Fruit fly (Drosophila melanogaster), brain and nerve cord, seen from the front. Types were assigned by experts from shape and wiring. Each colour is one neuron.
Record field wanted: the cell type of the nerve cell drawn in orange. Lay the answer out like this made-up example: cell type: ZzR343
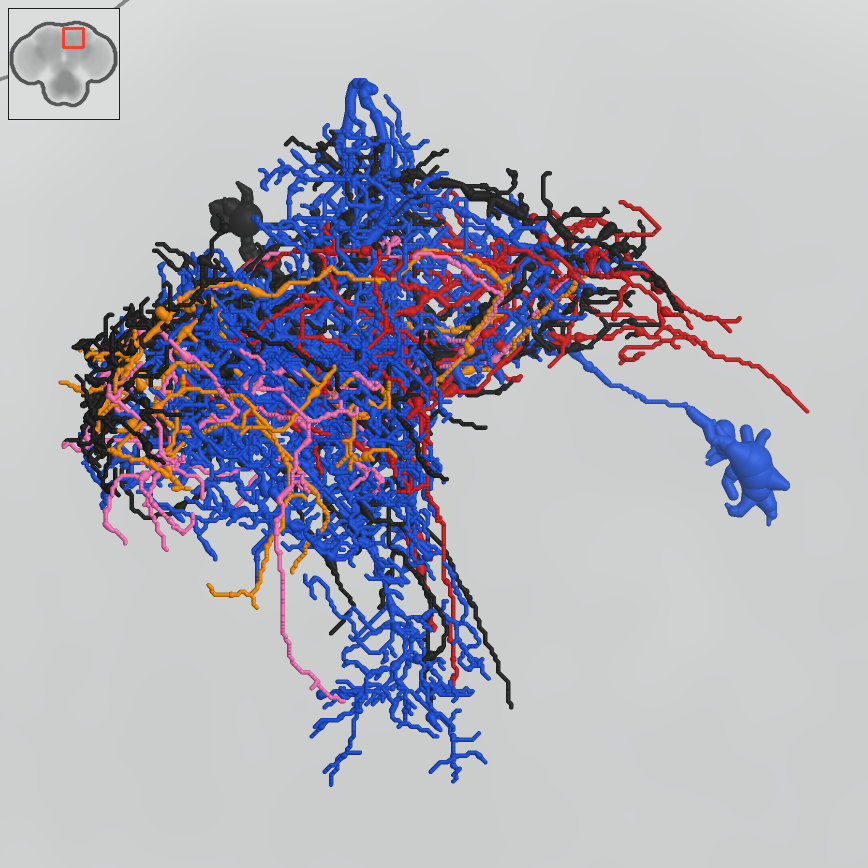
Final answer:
cell type: SMP377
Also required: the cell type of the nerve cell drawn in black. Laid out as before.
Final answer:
cell type: SMP541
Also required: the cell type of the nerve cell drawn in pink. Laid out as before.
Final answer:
cell type: SIP073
